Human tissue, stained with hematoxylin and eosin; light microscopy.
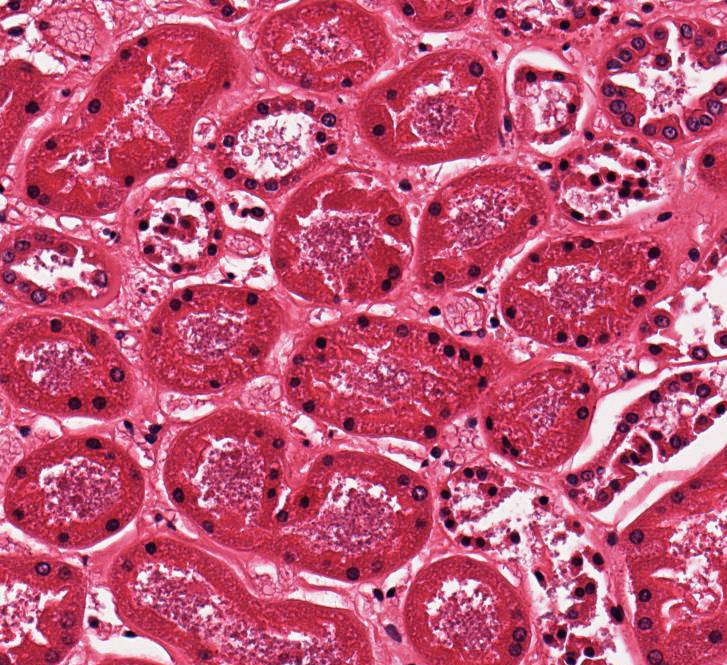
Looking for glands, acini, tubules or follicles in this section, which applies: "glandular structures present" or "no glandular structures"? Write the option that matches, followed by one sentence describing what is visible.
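Glandular structures present. The field is filled with closely packed round to oval tubule cross-sections separated by very little tissue.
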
